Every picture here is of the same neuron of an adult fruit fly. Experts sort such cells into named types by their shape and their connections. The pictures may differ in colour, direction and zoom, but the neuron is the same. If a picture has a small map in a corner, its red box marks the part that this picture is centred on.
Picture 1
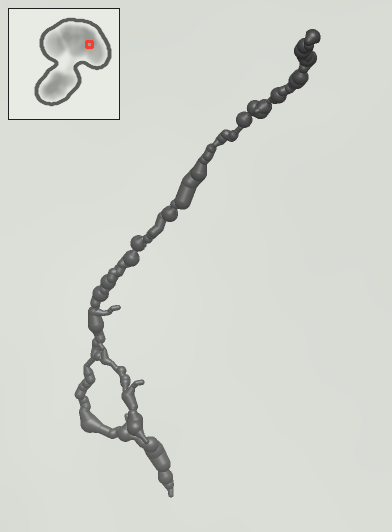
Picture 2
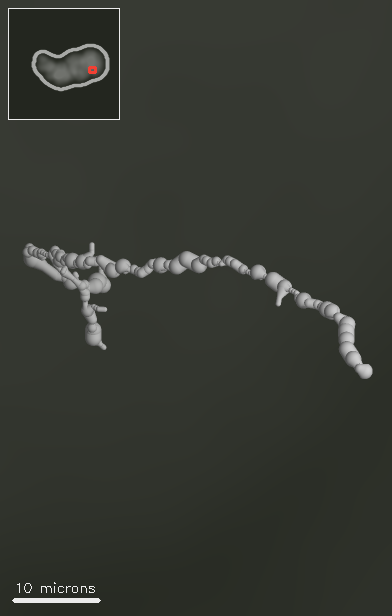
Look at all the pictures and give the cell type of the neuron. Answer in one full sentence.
This neuron counts as a member of the cell type JO-B1_a.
